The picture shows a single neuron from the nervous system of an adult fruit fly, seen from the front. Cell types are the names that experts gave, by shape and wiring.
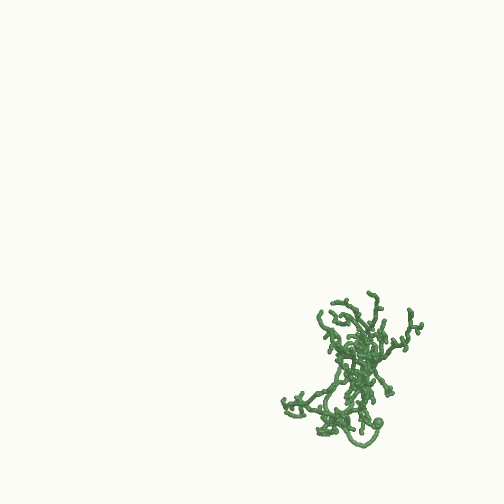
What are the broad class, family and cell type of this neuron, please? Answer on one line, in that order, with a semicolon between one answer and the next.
nerve-cord intrinsic neuron; hemilineage 20A.22A; IN20A.22A055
